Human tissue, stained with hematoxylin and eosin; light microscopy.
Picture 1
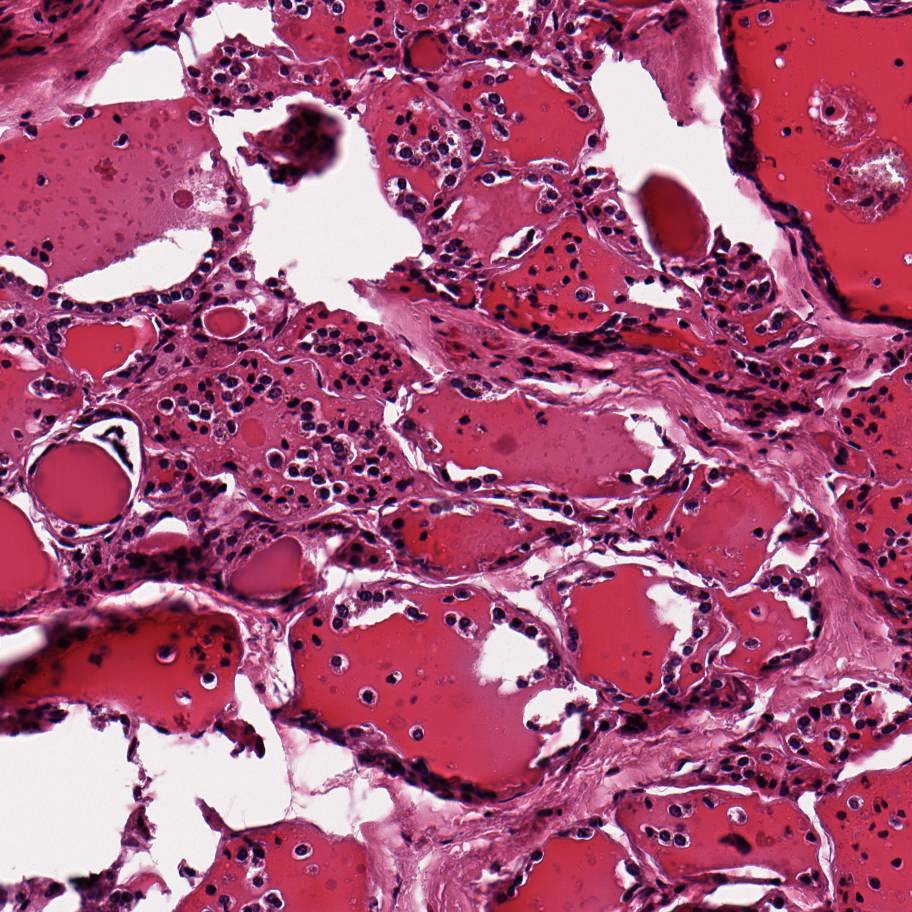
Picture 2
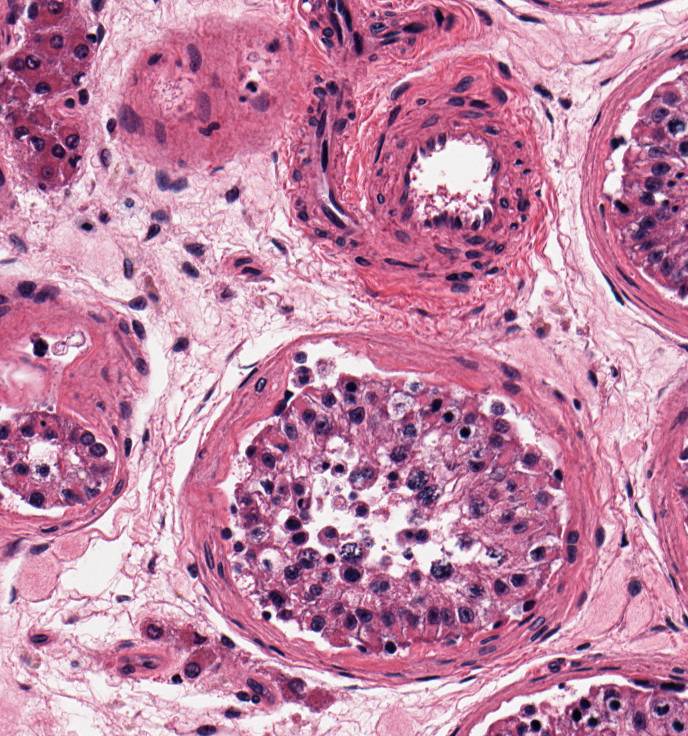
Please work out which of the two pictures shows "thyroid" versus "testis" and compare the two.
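Thyroid is what picture 1 shows; picture 2 is testis. Looking at the first, most of it is rounded and angular spaces of bright red-pink homogeneous material, divided by thin cellular partitions, with lining nuclei flattened against the wall along several edges. The second, by contrast, is rounded tubules cut across, and the largest, in the lower centre, has several layers of rounded cells of differing sizes, some larger ones with coarse, clumped dark chromatin. Between tubules, at upper left and bottom left, sit clusters of polygonal cells with abundant pink cytoplasm.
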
